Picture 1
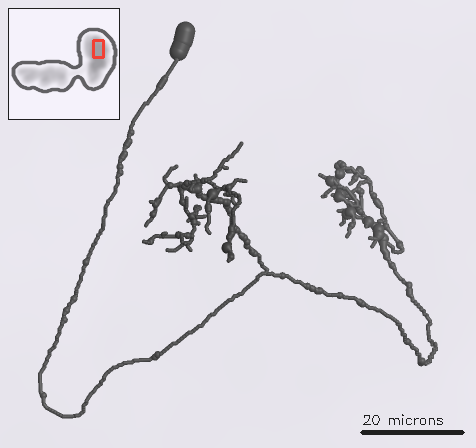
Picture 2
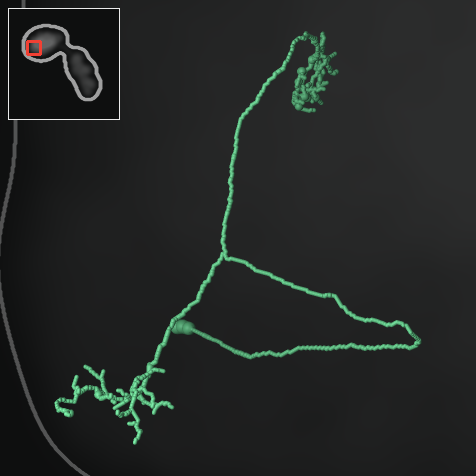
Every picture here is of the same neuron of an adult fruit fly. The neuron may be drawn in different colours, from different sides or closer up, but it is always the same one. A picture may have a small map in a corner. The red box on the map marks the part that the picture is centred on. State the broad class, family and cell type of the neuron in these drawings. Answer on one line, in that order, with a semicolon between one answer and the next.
central-brain intrinsic neuron; hemilineage SIPp1; FB9C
